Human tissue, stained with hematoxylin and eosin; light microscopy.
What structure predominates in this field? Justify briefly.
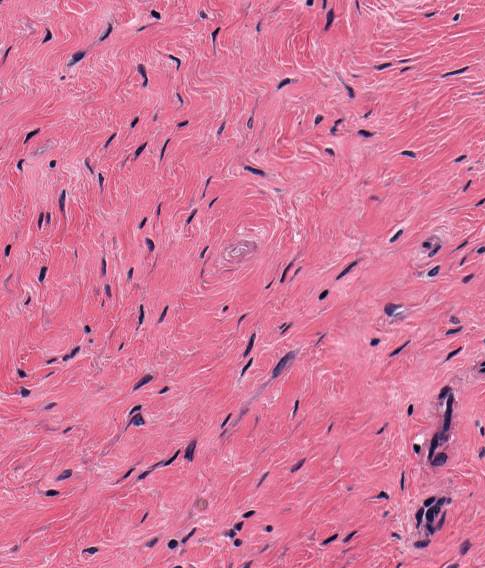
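The field mainly shows dense connective tissue. First point: dense pink collagenous stroma fills the whole field, and no epithelium is present anywhere. Second point: the collagen forms wavy, interlacing bundles rather than straight parallel ones. Third point: the scattered nuclei are slender, dark and spindle-shaped, many curved or wavy, and their cytoplasm cannot be told apart from the collagen.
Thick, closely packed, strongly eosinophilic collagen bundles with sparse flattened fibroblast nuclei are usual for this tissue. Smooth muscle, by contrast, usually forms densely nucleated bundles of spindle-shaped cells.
These bundles carry only scattered nuclei, which rules smooth muscle out.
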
